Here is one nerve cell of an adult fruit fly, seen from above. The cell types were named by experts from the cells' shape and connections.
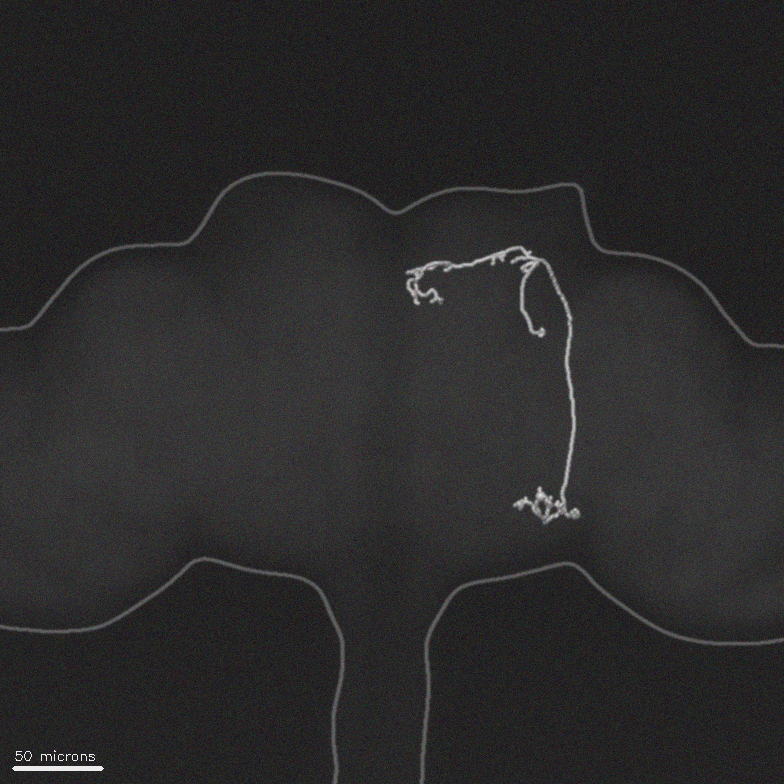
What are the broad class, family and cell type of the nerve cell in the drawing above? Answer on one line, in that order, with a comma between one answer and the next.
central-brain intrinsic neuron, class Kenyon Cell, KCa'b'-ap2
